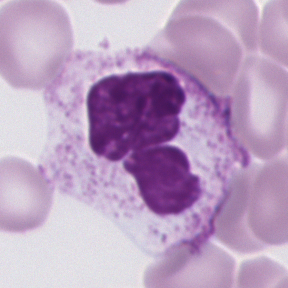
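Segmented neutrophil, centre of field. Chromatin dark purple and dense, with only faint lighter mottling. Cytoplasm abundant, very pale lilac-grey, surrounding the nucleus on all sides. Fine pinkish-purple granules scattered throughout the cytoplasm. Right-hand edge finely ruffled.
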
